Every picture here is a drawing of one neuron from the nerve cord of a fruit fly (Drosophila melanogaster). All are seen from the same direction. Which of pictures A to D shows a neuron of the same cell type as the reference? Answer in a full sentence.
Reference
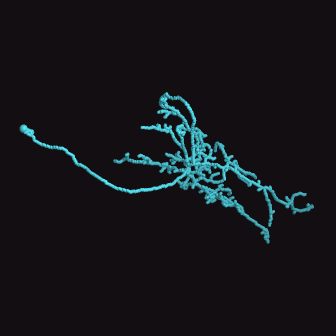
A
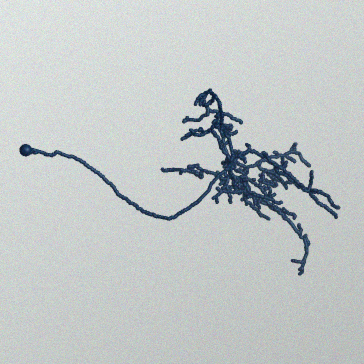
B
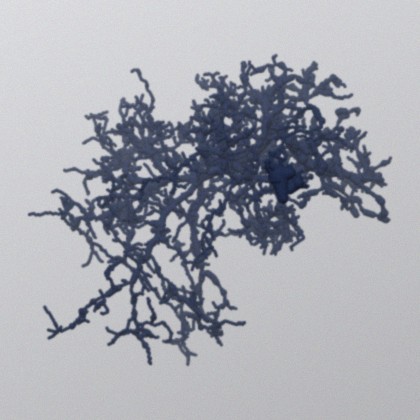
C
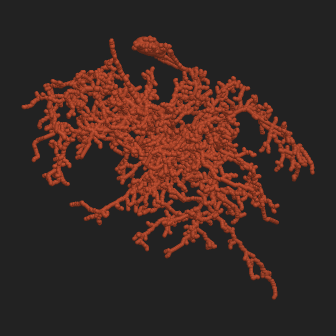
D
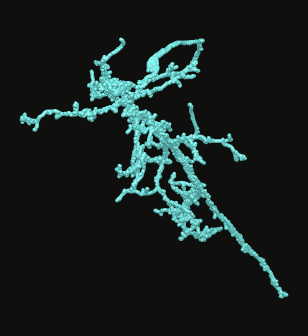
Picture A is of the same cell type.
